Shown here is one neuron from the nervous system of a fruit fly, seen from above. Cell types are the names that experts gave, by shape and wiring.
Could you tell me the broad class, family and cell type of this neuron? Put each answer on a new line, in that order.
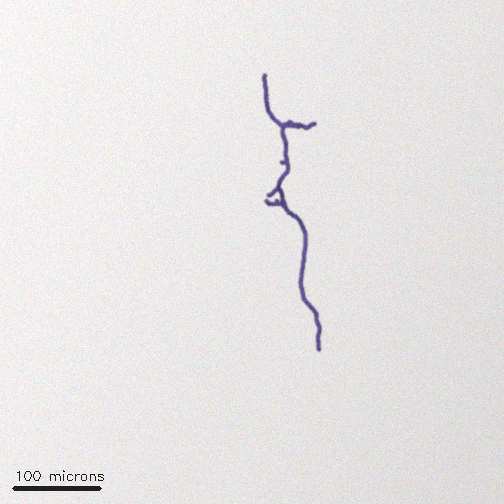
sensory neuron entering the nerve cord
class mechanosensory tactile
SNta22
